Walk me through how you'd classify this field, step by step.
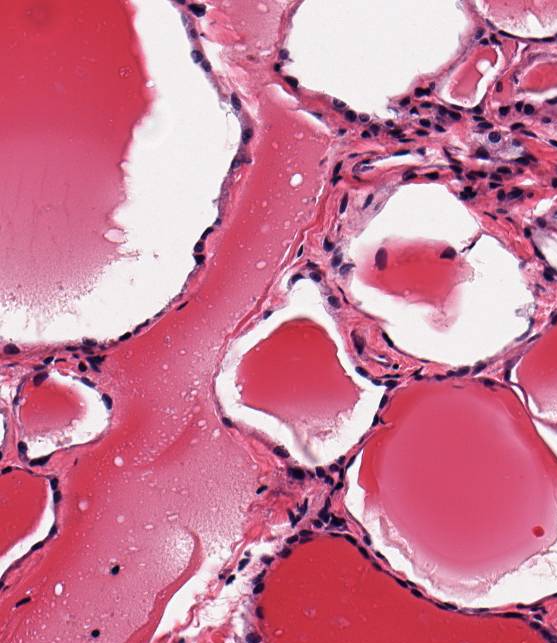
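Thyroid follicle is the structure shown. Rounded follicles of varying size fill the field, the largest at upper left and smaller ones clustered at upper right, and their lumens hold homogeneous, deeply pink colloid.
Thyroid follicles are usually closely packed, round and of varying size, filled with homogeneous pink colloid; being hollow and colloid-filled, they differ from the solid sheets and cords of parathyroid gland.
A single layer of flattened epithelial cells with dark, elongated nuclei lines each follicle. Many small, round, clear vacuoles lie in the broad band of colloid running down the centre-left.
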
